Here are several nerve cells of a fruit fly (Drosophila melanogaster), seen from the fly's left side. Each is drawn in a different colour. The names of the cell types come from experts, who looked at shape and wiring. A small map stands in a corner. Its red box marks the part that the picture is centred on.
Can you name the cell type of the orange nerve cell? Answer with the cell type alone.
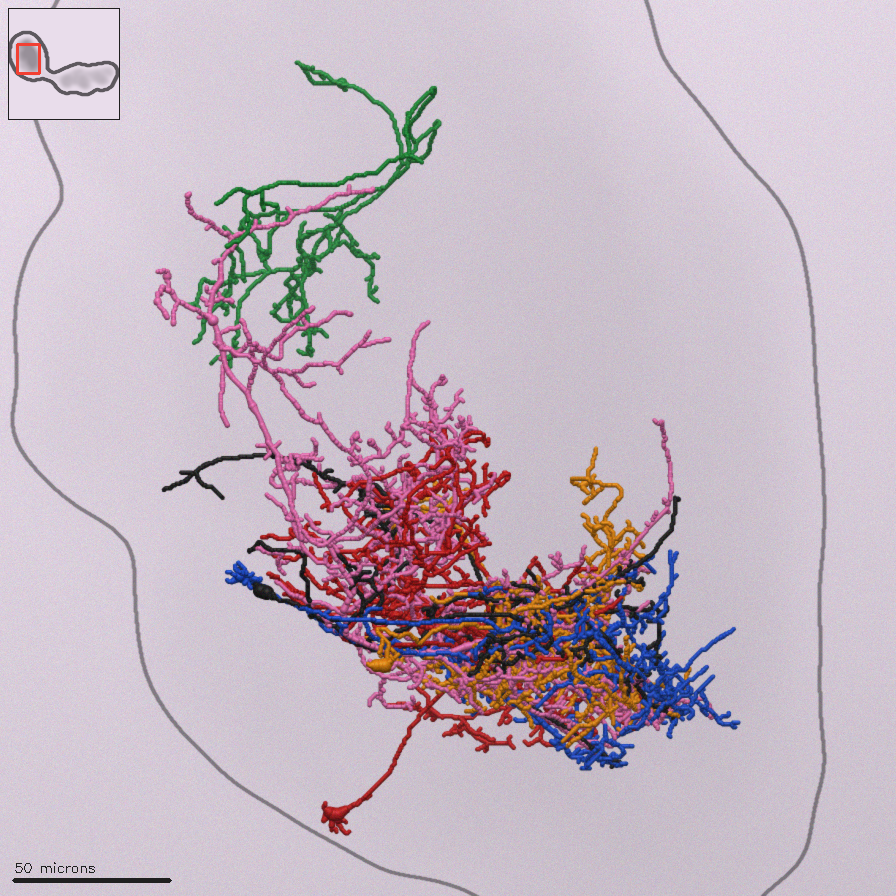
GNG565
